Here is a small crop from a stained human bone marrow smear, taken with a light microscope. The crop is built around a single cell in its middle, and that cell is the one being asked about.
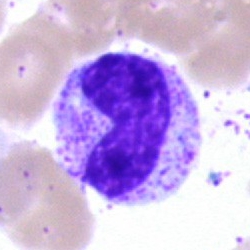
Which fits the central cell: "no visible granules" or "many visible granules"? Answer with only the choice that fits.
Many visible granules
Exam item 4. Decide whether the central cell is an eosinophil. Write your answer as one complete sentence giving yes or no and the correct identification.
No, the cell in the middle is recognised as a band neutrophil rather than an eosinophil.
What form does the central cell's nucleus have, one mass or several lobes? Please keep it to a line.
The nucleus amounts to one compact mass with a round, oval or kidney-shaped outline.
